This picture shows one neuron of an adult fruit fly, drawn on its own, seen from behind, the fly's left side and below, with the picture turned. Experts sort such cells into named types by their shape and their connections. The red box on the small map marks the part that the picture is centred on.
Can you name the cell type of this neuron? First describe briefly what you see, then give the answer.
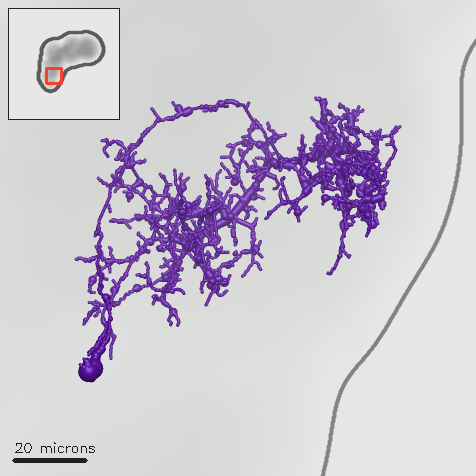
From left to right in the picture it spans about 90 microns. The picture shows more than a hundred branch ends. It is a nerve-cord intrinsic neuron. The cell type is INXXX235.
